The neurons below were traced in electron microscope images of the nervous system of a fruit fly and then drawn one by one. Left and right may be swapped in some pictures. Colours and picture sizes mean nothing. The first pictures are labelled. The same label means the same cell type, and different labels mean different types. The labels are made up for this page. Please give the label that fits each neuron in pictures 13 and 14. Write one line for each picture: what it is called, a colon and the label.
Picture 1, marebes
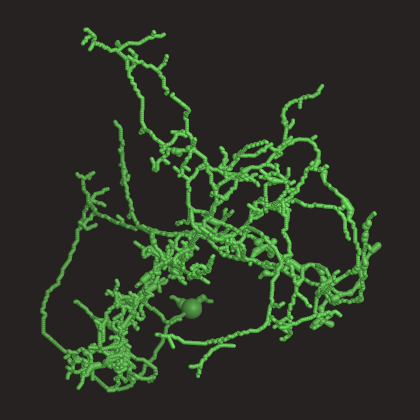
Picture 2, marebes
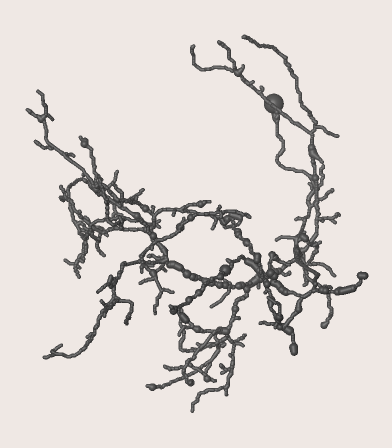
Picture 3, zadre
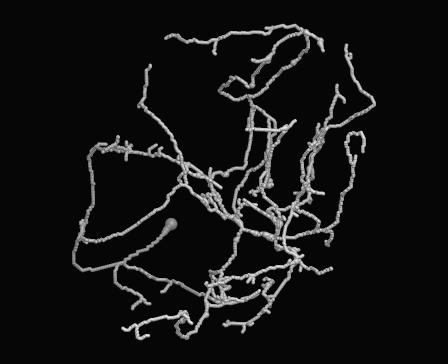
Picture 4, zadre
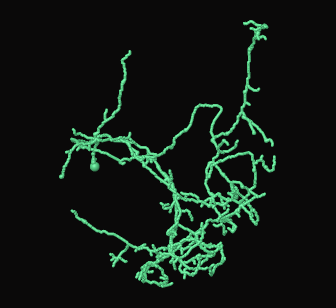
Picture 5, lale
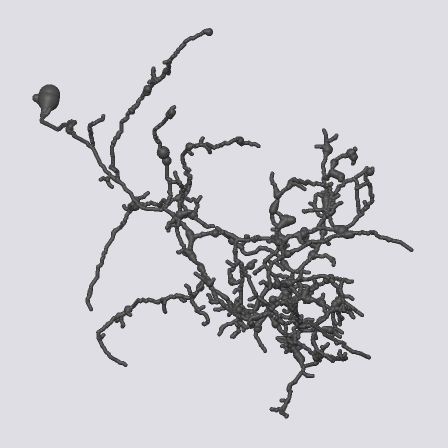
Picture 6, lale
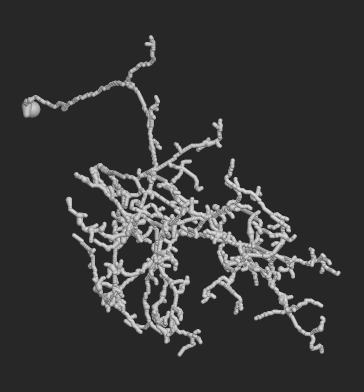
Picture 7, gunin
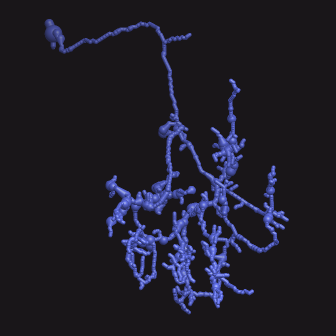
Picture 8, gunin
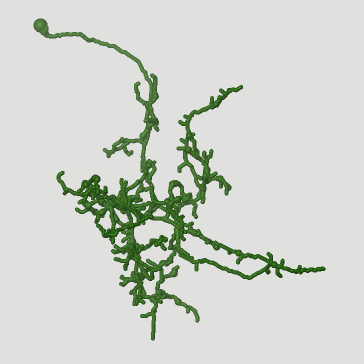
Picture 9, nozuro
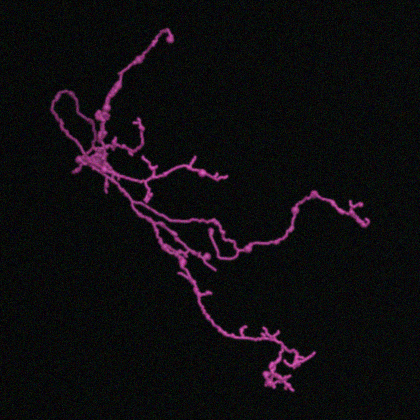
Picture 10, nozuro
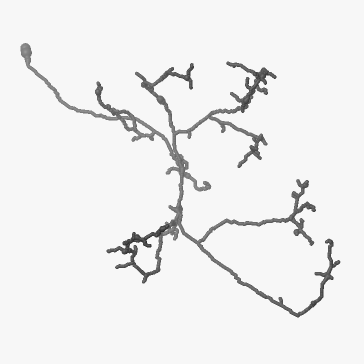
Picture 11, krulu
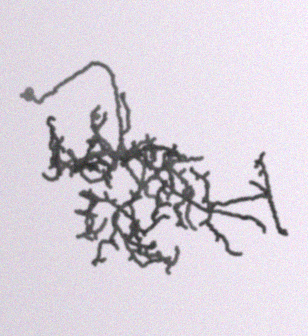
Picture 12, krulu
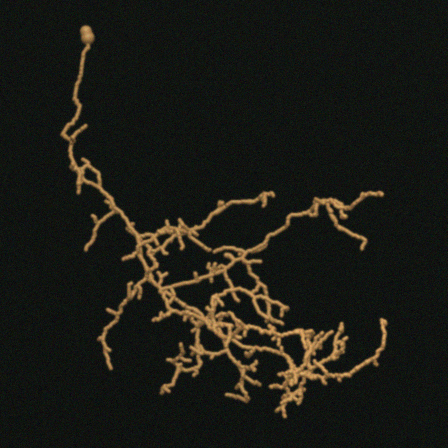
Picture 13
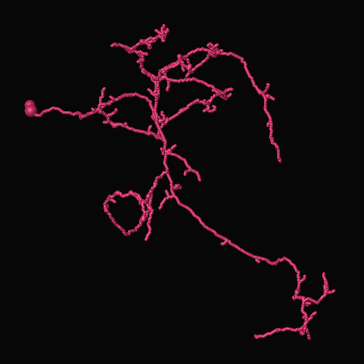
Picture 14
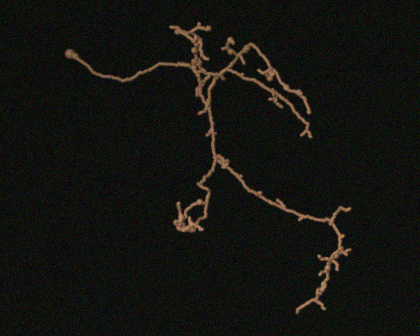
13: nozuro
14: nozuro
